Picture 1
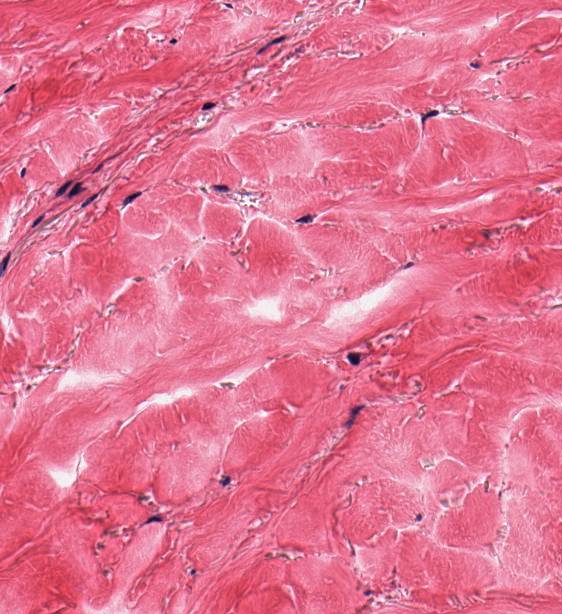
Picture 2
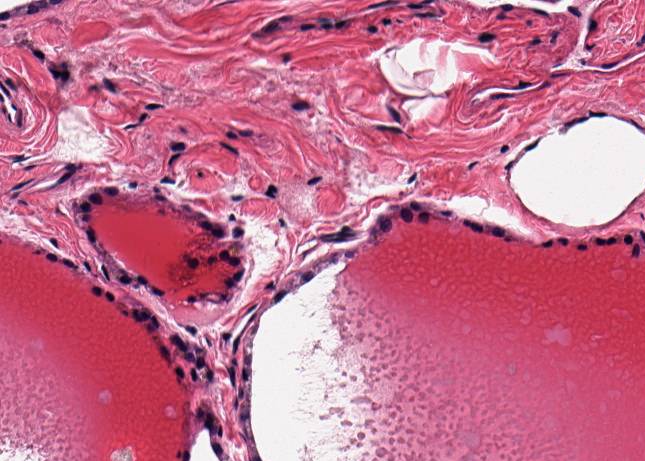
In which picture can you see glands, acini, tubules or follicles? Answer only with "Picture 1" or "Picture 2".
Picture 2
